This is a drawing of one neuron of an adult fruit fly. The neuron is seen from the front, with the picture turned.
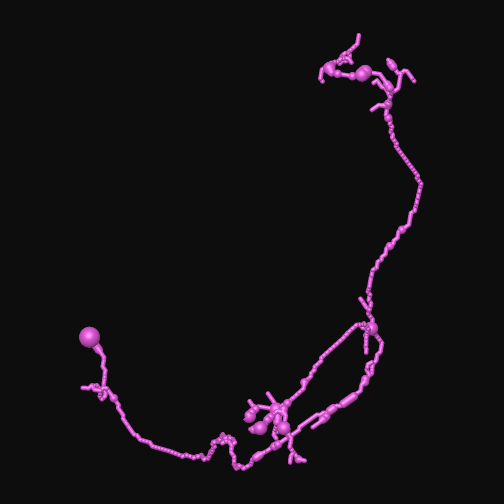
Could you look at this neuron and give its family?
class CX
